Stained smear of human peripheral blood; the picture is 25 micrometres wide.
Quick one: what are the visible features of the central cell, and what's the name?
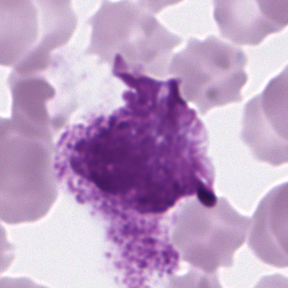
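Outline irregular and ragged. Pointed projection extending from the top of the cell. Small dark round knob on the right edge. Pale, faintly granular zone at the upper left of the dark mass. Cell: eosinophil.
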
